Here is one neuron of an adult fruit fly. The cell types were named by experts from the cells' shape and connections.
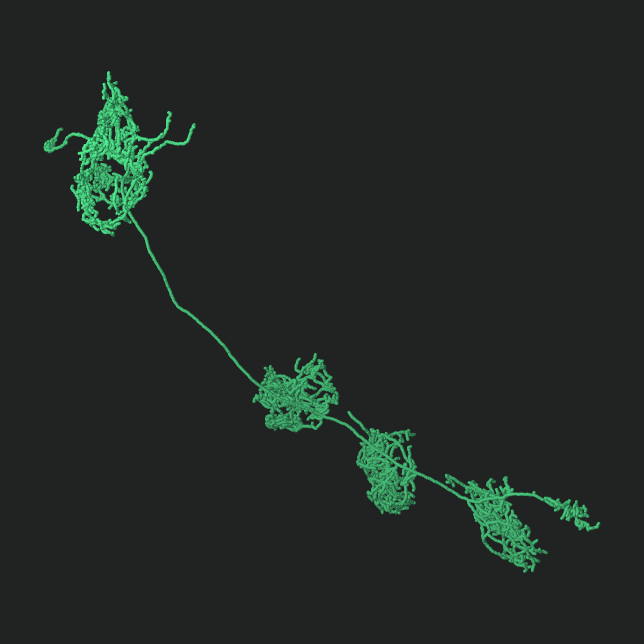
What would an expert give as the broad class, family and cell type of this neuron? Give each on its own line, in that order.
descending neuron
DNg
DNg34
